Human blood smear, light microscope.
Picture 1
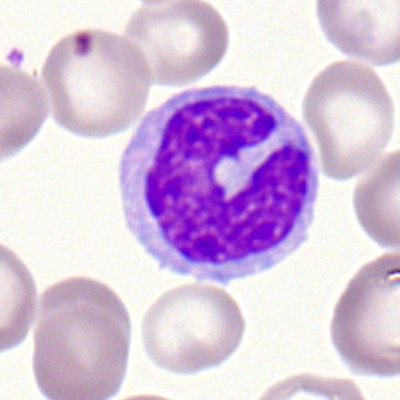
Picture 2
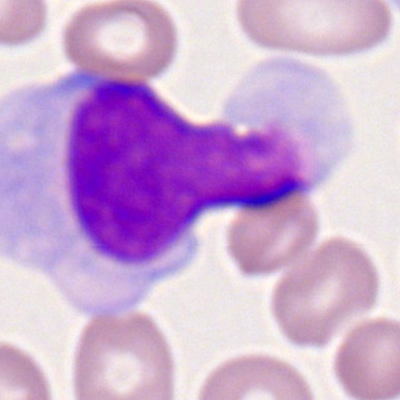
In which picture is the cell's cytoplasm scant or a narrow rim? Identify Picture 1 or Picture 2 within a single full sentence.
For the cell in picture 1, the cytoplasm forms just a thin rim.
